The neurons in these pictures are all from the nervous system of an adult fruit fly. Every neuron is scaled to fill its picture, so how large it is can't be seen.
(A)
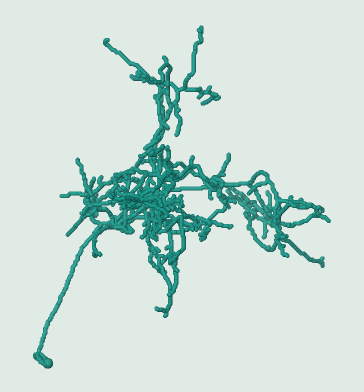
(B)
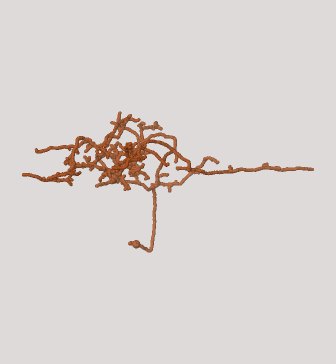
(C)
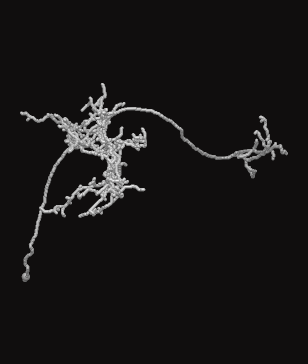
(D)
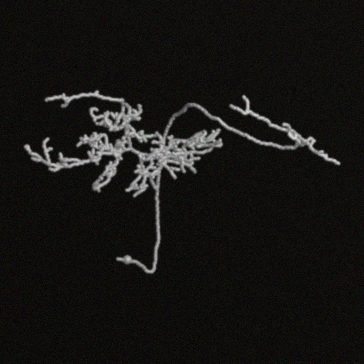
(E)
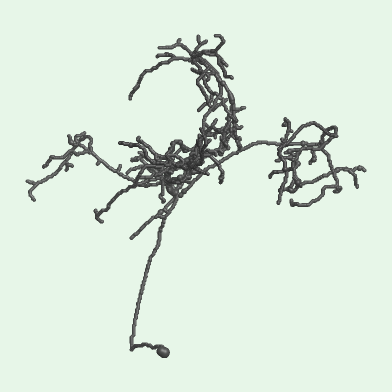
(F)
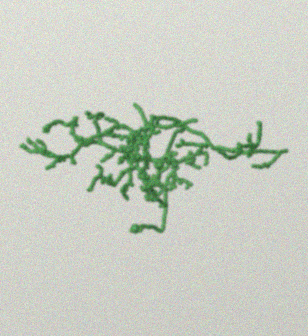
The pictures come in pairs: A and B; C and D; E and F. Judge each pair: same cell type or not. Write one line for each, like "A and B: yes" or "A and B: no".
A and B: yes
C and D: yes
E and F: no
